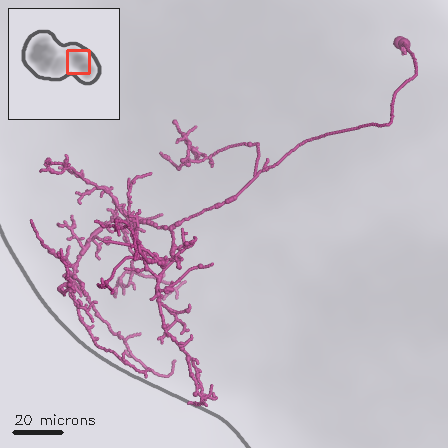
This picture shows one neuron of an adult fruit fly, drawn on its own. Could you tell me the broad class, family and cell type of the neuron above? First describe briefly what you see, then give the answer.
By the scale bar it is about 160 microns wide in this view. The picture shows dozens of branch ends. This is a nerve-cord intrinsic neuron. Its family is hemilineage 00A. It is of cell type IN00A047.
